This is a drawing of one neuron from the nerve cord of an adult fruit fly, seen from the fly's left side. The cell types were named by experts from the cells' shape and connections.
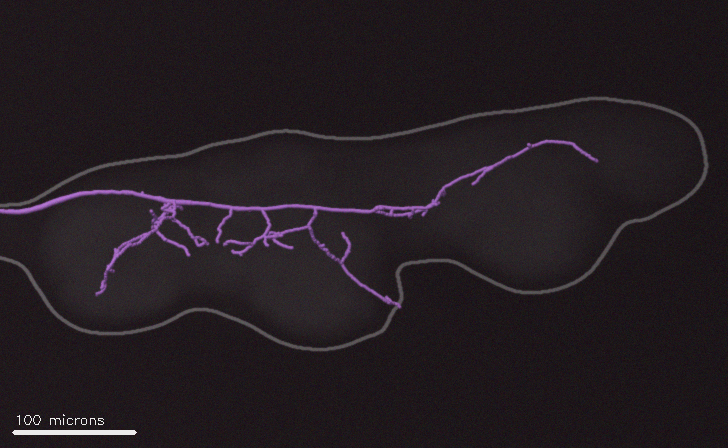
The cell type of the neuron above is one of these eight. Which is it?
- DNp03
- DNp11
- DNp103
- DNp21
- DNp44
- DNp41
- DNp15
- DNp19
DNp11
